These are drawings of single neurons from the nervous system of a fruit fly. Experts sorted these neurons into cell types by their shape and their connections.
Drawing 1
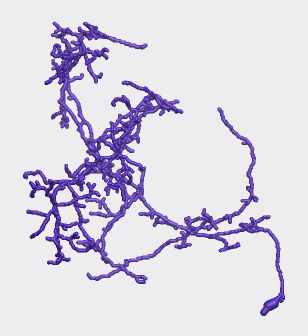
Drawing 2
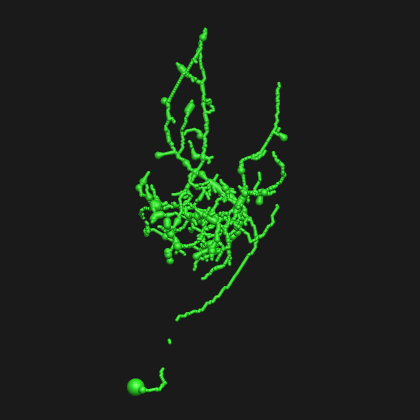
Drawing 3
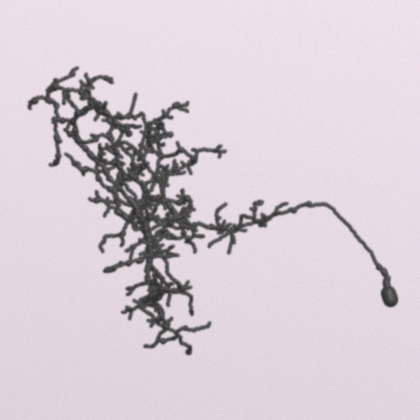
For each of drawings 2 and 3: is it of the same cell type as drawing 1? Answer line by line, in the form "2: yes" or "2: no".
2: no
3: yes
